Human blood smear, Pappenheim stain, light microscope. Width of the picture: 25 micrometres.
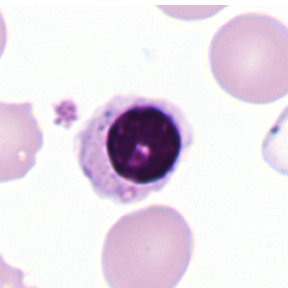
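Normoblast in a stained smear of human peripheral blood: the nucleus is a single undivided mass with no lobes, dark except for a small pale area near its centre. The cytoplasm is pale pinkish-lilac and holds a few scattered small purple granules.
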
